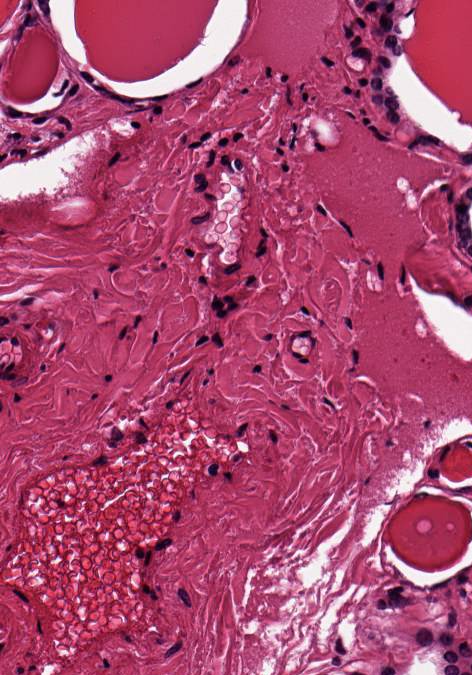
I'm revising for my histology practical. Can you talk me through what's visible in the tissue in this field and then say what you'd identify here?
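Fibrous stroma of wavy pink collagen bundles fills the centre, I'd say. Along the top and right edges are rounded spaces filled with smooth, homogeneous, deep pink material. A single layer of flattened to cuboidal cells with dark round nuclei lines them. At the lower left sits a large cluster of red blood cells. This is thyroid.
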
